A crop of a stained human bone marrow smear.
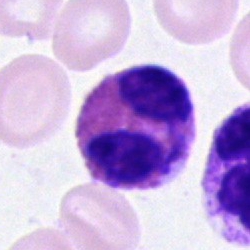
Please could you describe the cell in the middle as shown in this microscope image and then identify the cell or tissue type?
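Look first at the nucleus: it is divided into two lobes, one at the upper right and the other at the lower left. Its chromatin is dense and dark purple. Now let your eye move out to the cytoplasm, and you will see it is filled with granules. This cell is an eosinophil.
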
